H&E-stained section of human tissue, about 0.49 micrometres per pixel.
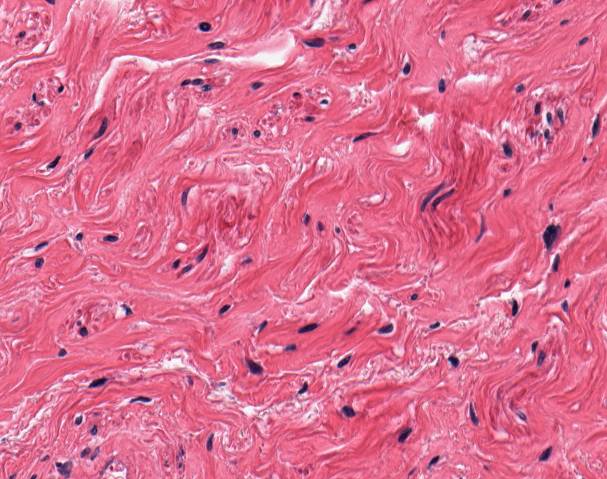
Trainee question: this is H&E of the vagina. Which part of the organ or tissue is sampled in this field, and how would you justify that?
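Here the section shows dense connective tissue. Closely packed, strongly eosinophilic collagen bundles fill the whole field, running in wavy, interlacing directions. Most nuclei are small, dark, thin and spindle-shaped, lying along the bundles with no visible cytoplasm around them.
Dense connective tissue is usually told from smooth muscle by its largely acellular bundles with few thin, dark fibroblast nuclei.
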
